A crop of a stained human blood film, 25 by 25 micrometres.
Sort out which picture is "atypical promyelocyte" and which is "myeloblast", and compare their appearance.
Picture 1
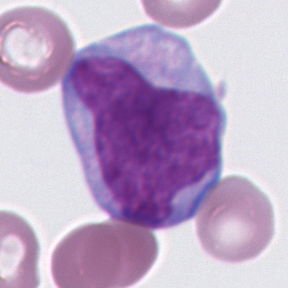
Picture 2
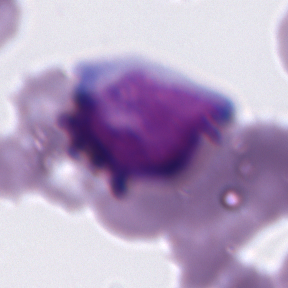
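In answer, the atypical promyelocyte is shown in picture 1 and the myeloblast in picture 2. Outline: the cell in picture 1 is angular and polygonal rather than round, whereas the cell in picture 2 is irregular, with short dark projections along its lower and left edges. Nucleus: in picture 1 the contour is irregular, with notches and blunt lobes, while in picture 2 the nucleus fills most of the cell.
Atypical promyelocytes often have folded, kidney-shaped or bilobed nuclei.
The notched contour with blunt lobes in picture 1 is in keeping with this. Cytoplasm: in picture 1 it is pale blue-grey, deepening to a darker blue at the cell edge, while in picture 2 it is only a thin blue rim, seen mainly along the top edge of the cell.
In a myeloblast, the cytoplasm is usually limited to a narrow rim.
Granules: neither cell shows distinct granules in its cytoplasm, and picture 1 also shows no clear vacuoles.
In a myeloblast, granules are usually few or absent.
Neighbouring red cells: one touches the lower right edge of the cell in picture 1, and pale lilac red cells touch the cell in picture 2 on its left and below it.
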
